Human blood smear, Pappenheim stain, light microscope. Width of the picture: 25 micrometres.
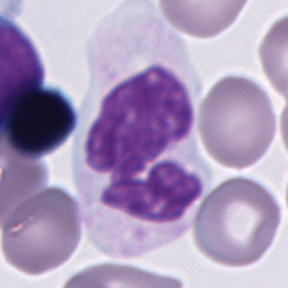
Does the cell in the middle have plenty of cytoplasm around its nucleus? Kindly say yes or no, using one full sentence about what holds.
Yes, abundant cytoplasm encircles the nucleus of the cell.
